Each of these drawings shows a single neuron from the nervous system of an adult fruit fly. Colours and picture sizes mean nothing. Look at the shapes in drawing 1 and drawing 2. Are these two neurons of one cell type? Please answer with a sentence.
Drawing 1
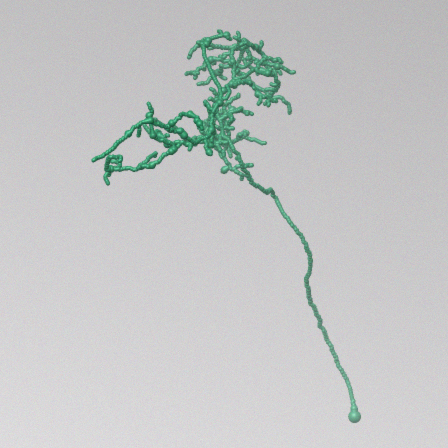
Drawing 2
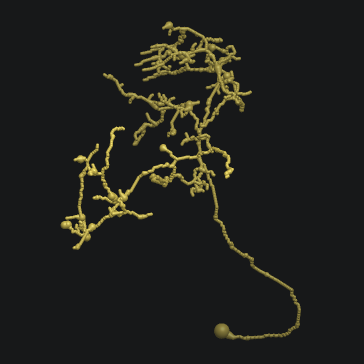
They are of different cell types.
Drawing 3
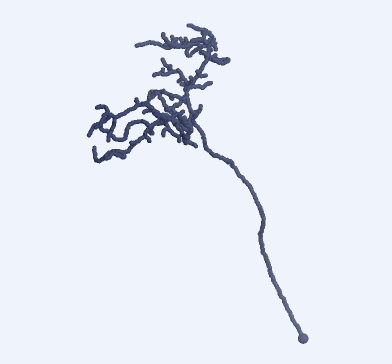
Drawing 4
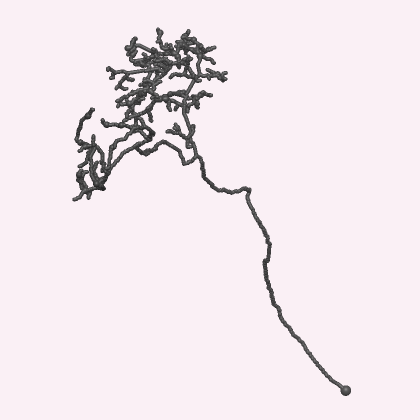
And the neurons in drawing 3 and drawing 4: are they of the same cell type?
They are of the same cell type.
